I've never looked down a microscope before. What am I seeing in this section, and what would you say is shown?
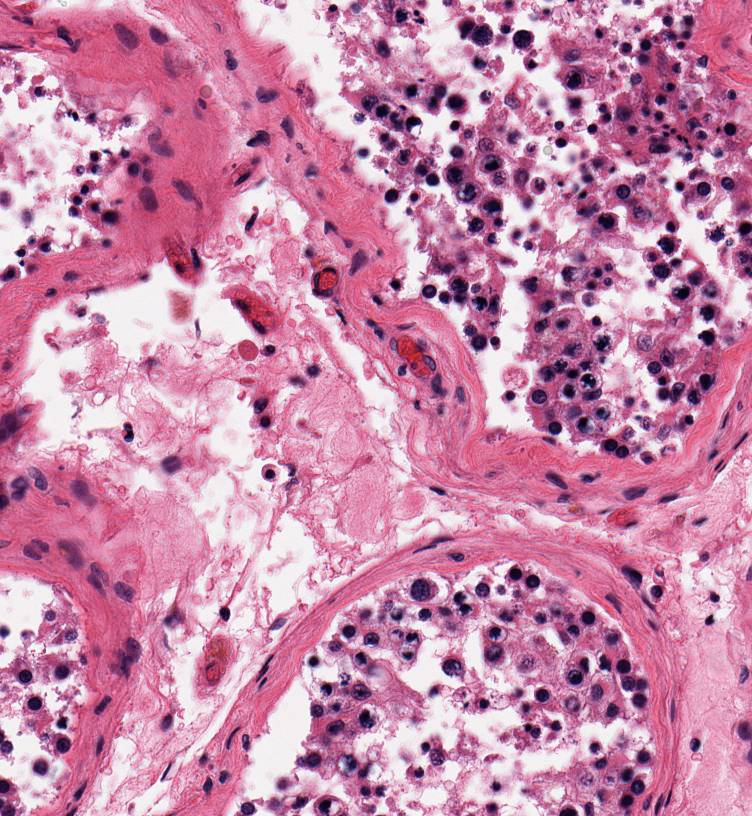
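Look first at the rounded tubules cut across at upper right, bottom centre and lower left, separated through the centre-left by a band of pale pink, wispy, loose tissue with wide clear spaces. Loosely scattered, detached round cells fill them, most with small, dark, round nuclei. Among these lie larger round cells with paler nuclei and granular chromatin, best seen bottom centre. This section is testis.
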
